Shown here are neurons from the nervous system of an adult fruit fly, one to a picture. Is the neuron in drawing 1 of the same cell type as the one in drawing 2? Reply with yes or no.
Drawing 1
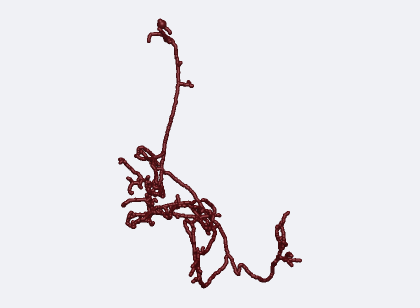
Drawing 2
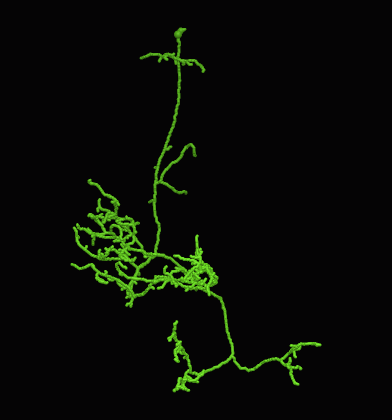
yes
